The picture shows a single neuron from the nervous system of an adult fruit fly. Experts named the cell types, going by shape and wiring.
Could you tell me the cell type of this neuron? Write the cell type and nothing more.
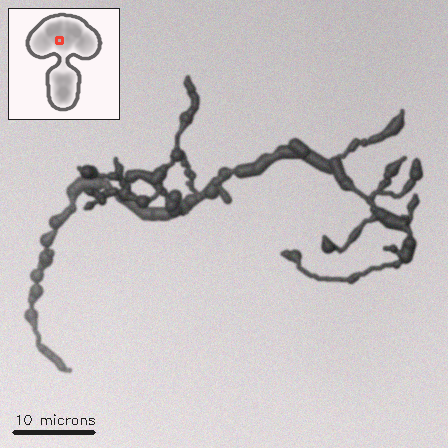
aPhM1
